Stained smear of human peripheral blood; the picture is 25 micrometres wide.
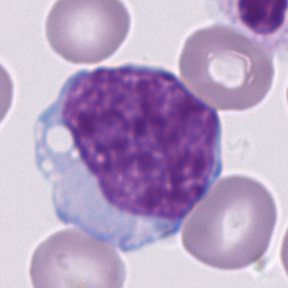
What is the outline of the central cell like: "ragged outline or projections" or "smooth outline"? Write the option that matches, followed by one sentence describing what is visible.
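Ragged outline or projections. The cell's outline is irregular, with small bumps along its left edge.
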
